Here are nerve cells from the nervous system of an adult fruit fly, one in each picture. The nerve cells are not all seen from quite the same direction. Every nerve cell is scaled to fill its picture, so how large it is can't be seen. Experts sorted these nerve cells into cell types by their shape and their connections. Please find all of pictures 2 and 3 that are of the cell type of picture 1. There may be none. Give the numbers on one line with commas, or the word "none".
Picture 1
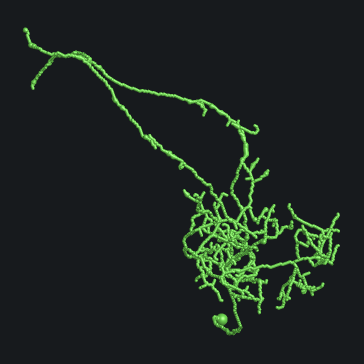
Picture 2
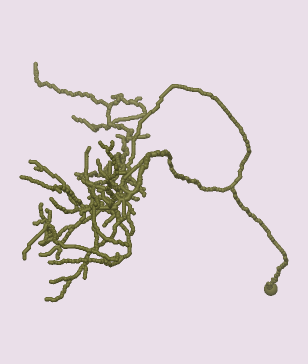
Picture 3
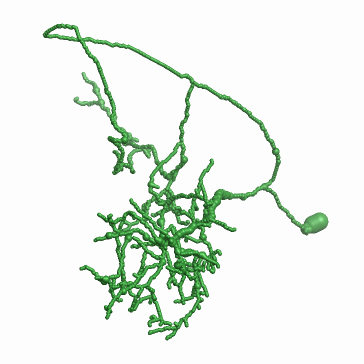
none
